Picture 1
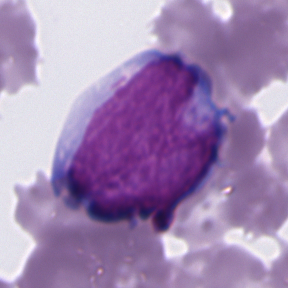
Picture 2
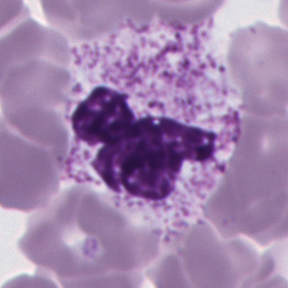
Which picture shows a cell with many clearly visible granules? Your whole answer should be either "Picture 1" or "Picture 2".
Picture 2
